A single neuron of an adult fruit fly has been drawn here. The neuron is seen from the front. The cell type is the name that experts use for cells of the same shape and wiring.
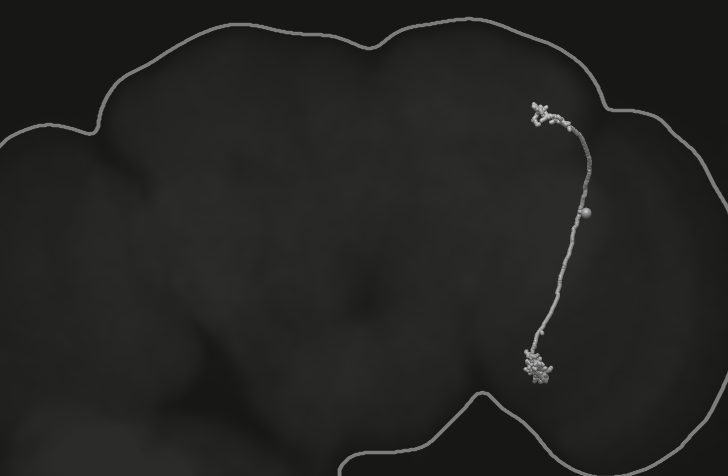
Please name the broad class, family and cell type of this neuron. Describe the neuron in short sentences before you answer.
The cell body can be seen on the right of the picture. In this view it is more than twice as tall as it is wide. Its broad class is visual projection neuron. Its family is hemilineage VPNd2. The cell type is LC10a.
